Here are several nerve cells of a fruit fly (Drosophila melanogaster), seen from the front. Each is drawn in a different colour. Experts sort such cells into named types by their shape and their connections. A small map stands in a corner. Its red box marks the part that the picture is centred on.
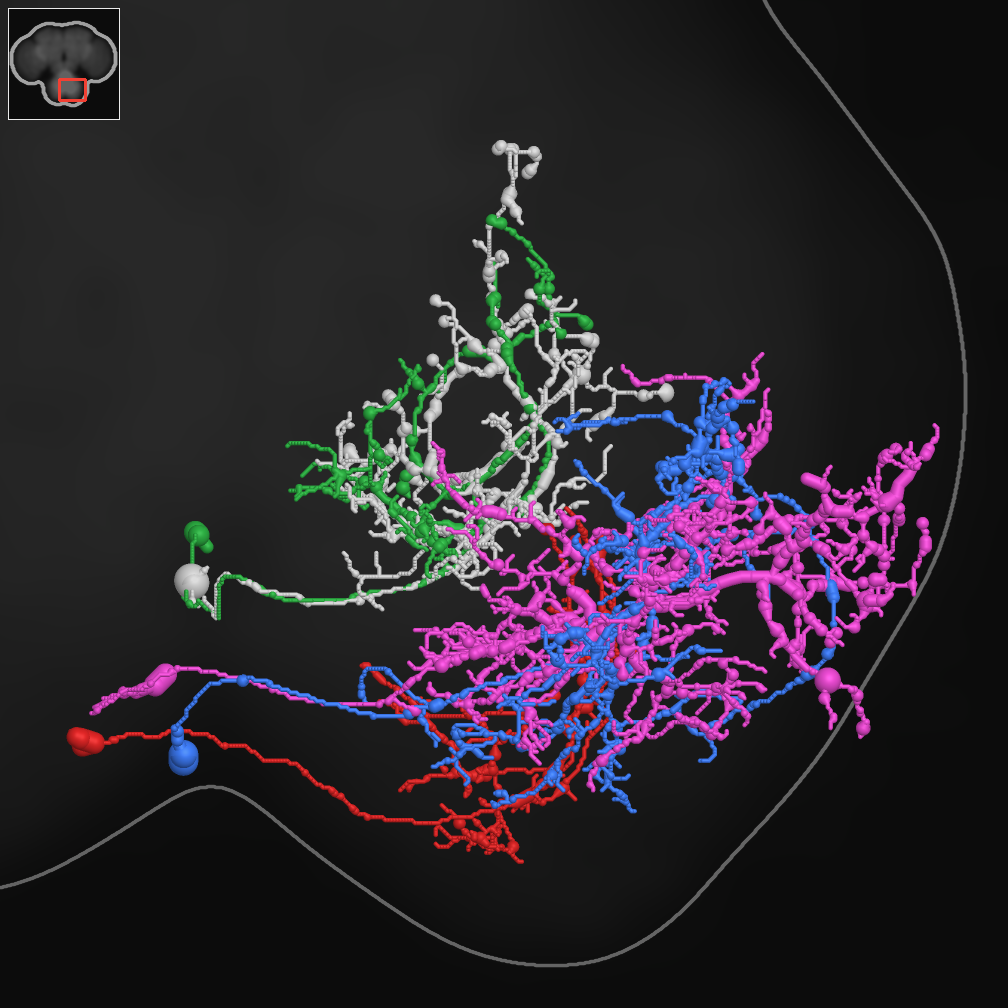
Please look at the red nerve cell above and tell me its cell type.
IN13B102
